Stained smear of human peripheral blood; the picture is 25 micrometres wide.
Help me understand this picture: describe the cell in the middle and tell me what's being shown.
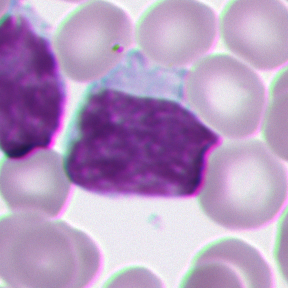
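Nucleus angular, sides fairly straight. Chromatin dark purple, coarsely clumped, paler streaks between clumps. No distinct nucleolus seen. Cytoplasm without granules. Typical lymphocyte.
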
